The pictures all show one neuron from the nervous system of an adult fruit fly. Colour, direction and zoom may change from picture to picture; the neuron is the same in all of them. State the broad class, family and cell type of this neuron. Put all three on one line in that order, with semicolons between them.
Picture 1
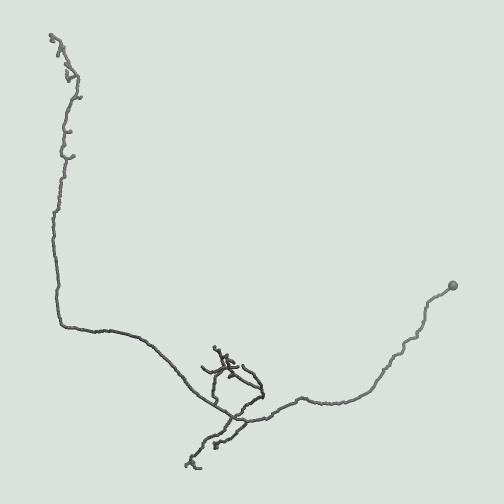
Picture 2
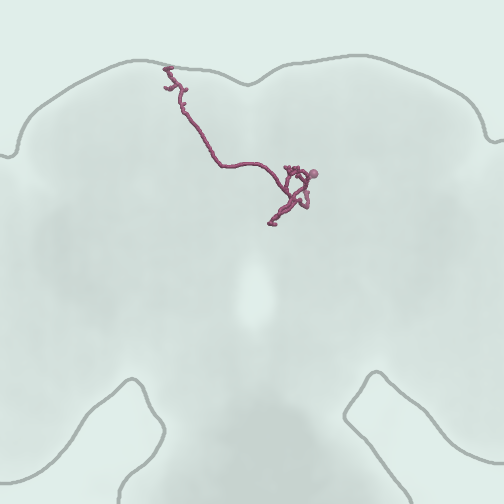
central-brain intrinsic neuron; class CX; FS4C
